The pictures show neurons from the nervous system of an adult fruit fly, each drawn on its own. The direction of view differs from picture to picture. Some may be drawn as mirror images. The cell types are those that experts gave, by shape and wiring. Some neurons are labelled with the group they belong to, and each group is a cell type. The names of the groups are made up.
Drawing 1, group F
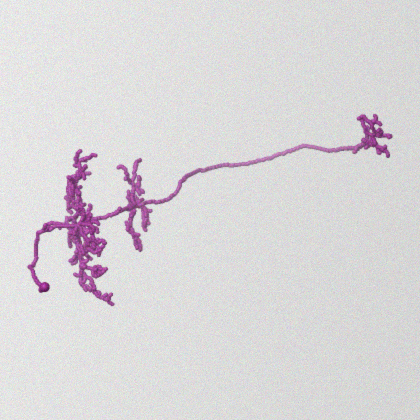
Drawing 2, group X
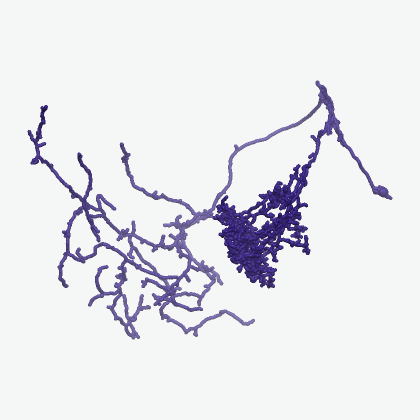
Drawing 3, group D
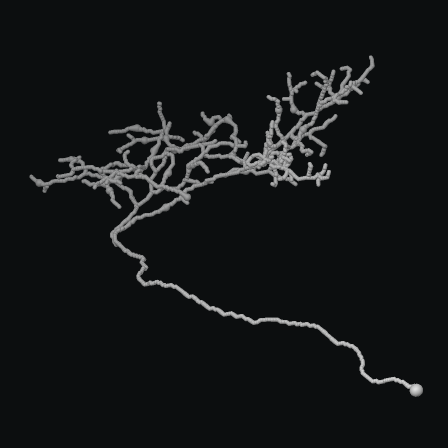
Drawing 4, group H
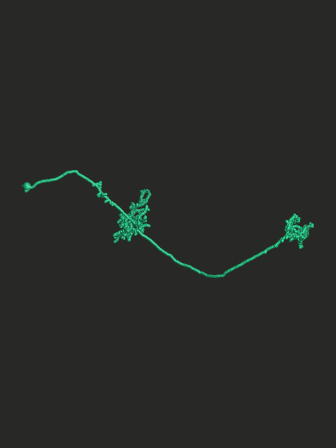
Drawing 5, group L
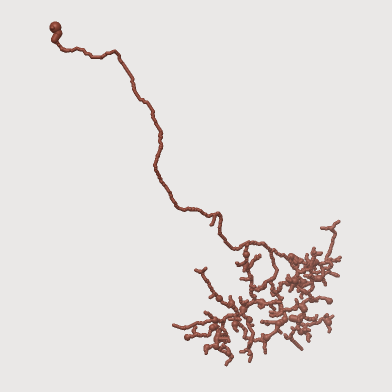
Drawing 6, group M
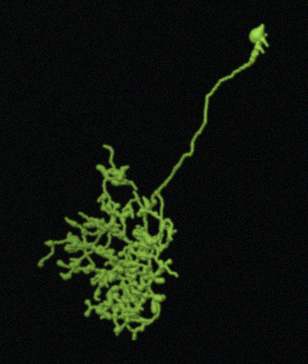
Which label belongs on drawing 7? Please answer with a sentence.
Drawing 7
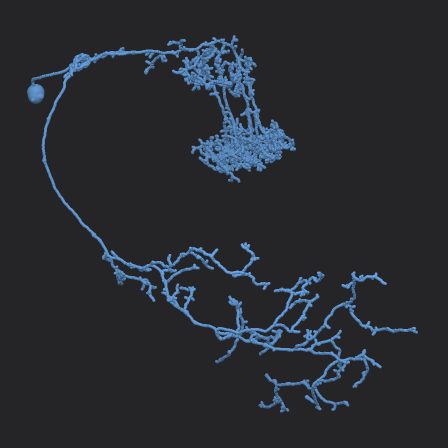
It belongs to group X.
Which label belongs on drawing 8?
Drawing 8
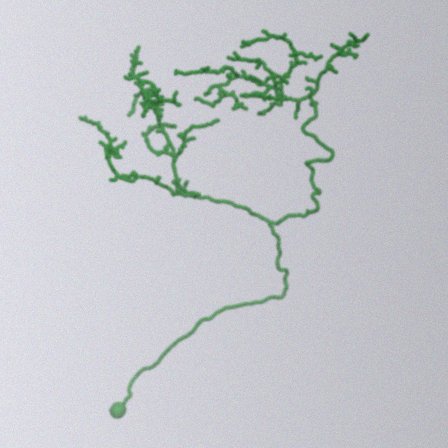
It belongs to group D.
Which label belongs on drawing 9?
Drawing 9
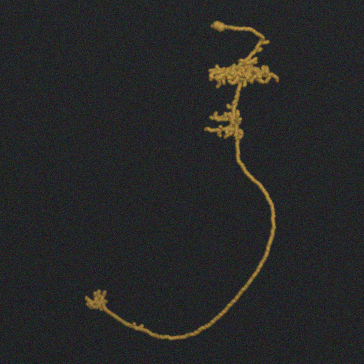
It belongs to group F.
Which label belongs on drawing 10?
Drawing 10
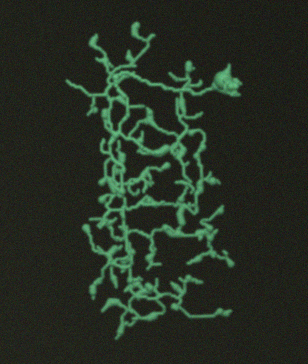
It belongs to group M.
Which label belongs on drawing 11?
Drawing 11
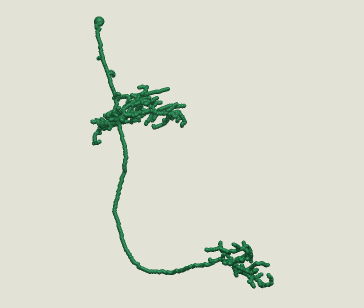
It belongs to group H.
